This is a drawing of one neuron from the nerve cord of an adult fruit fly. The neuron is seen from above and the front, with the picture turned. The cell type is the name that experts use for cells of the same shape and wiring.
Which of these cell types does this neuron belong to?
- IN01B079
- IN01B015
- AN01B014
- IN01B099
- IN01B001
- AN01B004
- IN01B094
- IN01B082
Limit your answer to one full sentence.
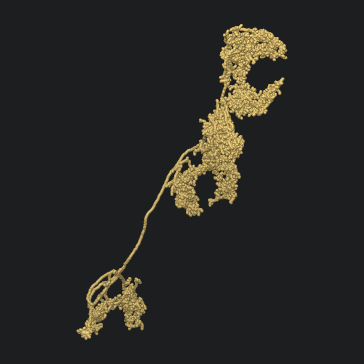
This particular neuron has the cell type IN01B001.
